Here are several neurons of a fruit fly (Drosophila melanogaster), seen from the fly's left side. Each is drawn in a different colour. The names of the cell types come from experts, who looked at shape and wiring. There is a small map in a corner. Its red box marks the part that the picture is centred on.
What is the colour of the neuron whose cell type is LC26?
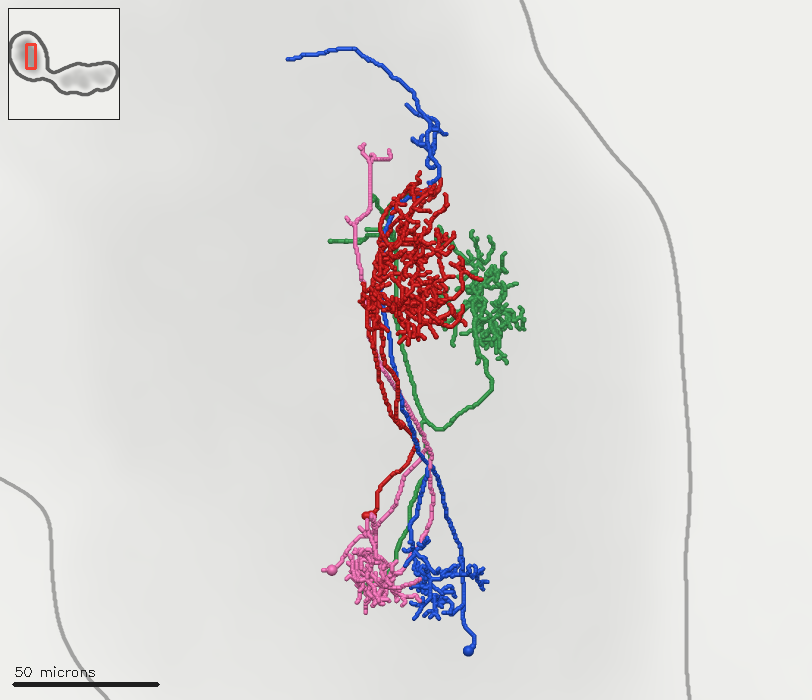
green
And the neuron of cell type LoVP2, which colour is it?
blue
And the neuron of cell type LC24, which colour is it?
pink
